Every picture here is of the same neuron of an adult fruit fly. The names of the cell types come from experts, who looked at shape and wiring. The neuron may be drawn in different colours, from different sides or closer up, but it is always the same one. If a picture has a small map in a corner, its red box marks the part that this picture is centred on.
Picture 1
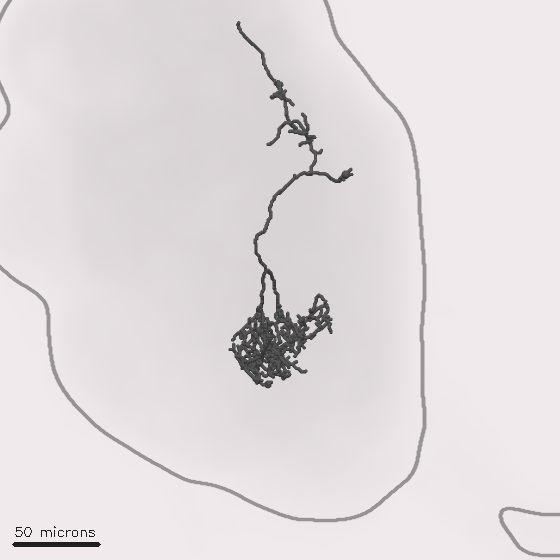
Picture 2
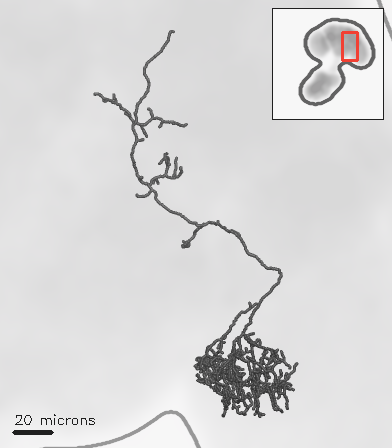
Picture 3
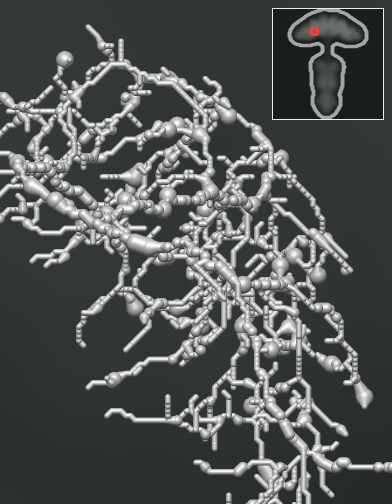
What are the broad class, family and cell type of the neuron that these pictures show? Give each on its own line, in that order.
visual projection neuron
hemilineage VPNp&v1_ventral
LoVP61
